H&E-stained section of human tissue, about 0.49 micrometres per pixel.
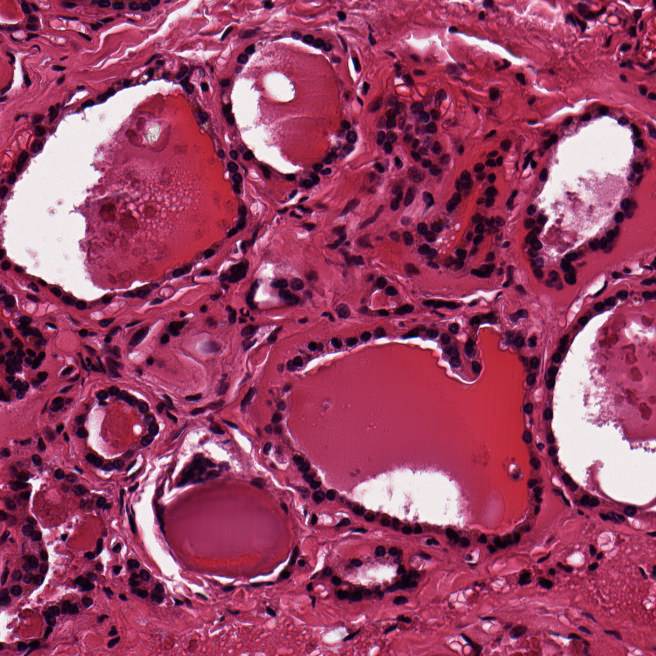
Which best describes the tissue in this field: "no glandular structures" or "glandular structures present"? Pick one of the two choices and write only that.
Glandular structures present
